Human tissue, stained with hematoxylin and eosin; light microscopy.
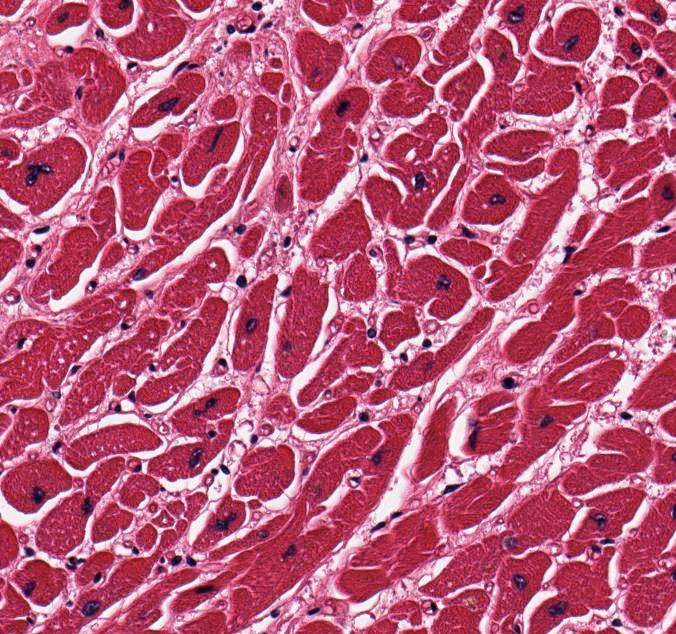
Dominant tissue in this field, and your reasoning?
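Here we have myocardium. Look at the several fibres that branch into Y-shaped or forked profiles.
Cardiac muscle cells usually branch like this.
See, too, how deeply red the cytoplasm stains throughout.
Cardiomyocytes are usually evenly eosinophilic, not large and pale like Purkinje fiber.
Between them, pale loose connective tissue holds small, round, dark nuclei.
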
